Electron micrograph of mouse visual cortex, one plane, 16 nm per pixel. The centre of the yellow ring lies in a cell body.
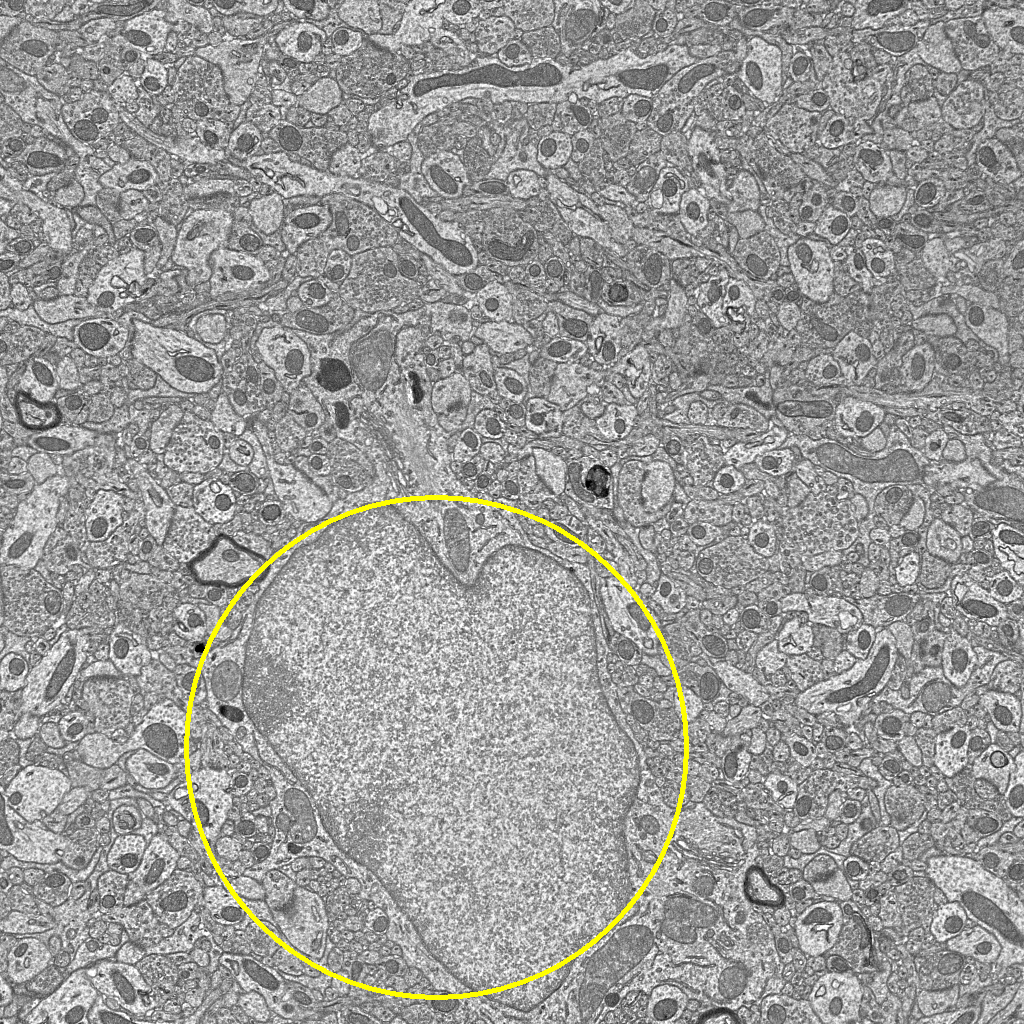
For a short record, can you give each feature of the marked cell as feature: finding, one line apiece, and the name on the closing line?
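Outline: one deep notch at the top of the nucleus
Notch: holds an elongated mitochondrion
Chromatin: mostly pale and finely granular, no coarse dark clumps
Nucleolus: none visible
Cell: astrocyte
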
